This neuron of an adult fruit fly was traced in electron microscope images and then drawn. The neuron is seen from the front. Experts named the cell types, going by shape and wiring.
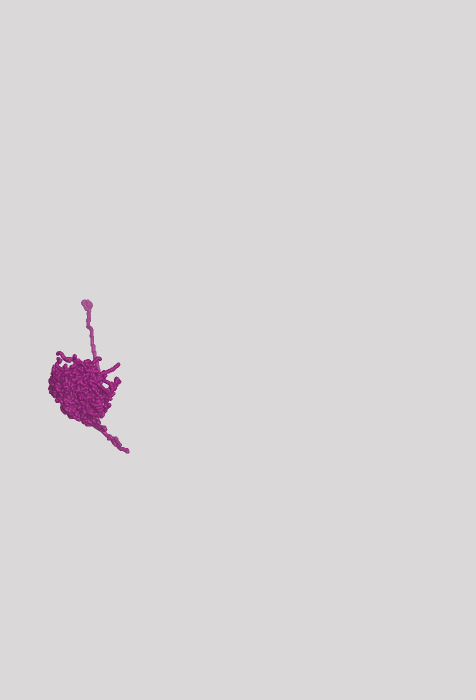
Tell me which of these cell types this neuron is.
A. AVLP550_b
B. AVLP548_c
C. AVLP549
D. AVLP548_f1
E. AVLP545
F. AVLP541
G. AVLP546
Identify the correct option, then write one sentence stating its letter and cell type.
The cell type AVLP545, option E, is that of the neuron.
